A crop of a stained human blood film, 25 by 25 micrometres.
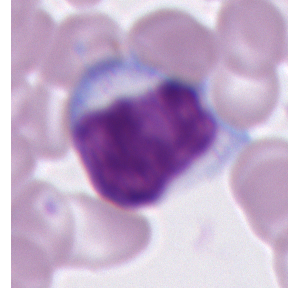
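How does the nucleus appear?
It fills most of the cell, sits toward the lower part, measures about 12 micrometres across and has an irregular edge with bumps and notches.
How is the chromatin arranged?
Dark purple and clumped, with paler streaks between the dark areas.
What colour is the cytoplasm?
Very pale, with a thin light-blue rim at the cell edge.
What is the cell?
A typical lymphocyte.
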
